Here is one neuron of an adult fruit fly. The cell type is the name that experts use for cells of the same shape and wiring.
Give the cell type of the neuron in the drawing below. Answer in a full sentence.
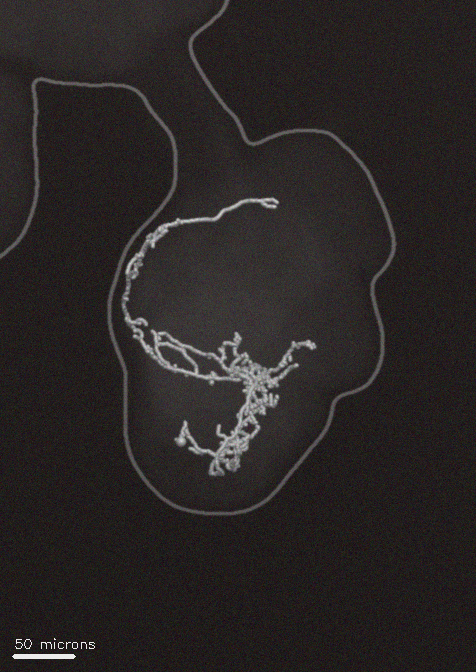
The cell type is IN19A056.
